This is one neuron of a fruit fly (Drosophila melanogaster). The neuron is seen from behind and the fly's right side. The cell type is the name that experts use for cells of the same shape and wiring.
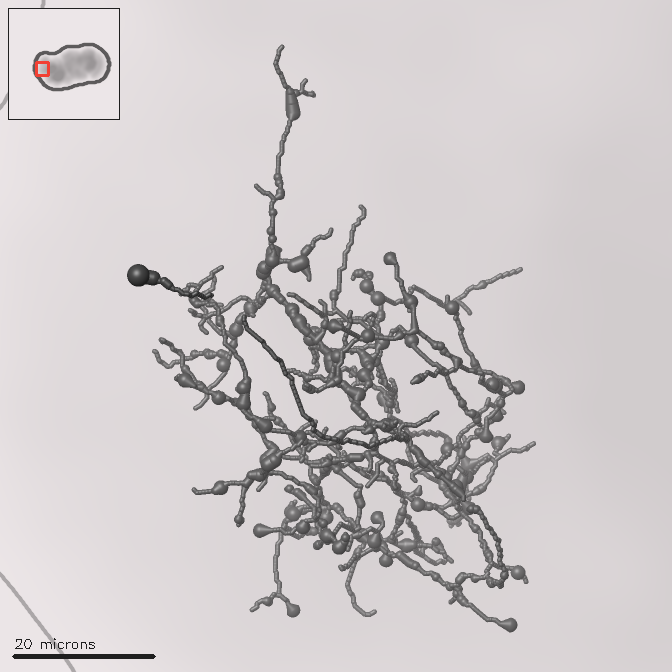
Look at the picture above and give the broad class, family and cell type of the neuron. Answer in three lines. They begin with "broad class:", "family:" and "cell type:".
broad class: nerve-cord intrinsic neuron
family: hemilineage 01B
cell type: IN01B026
